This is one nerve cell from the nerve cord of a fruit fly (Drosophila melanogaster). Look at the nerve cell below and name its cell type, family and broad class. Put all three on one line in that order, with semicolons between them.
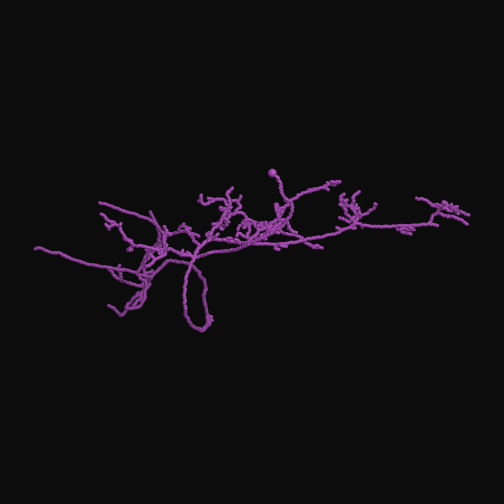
IN01A050; hemilineage 01A; nerve-cord intrinsic neuron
